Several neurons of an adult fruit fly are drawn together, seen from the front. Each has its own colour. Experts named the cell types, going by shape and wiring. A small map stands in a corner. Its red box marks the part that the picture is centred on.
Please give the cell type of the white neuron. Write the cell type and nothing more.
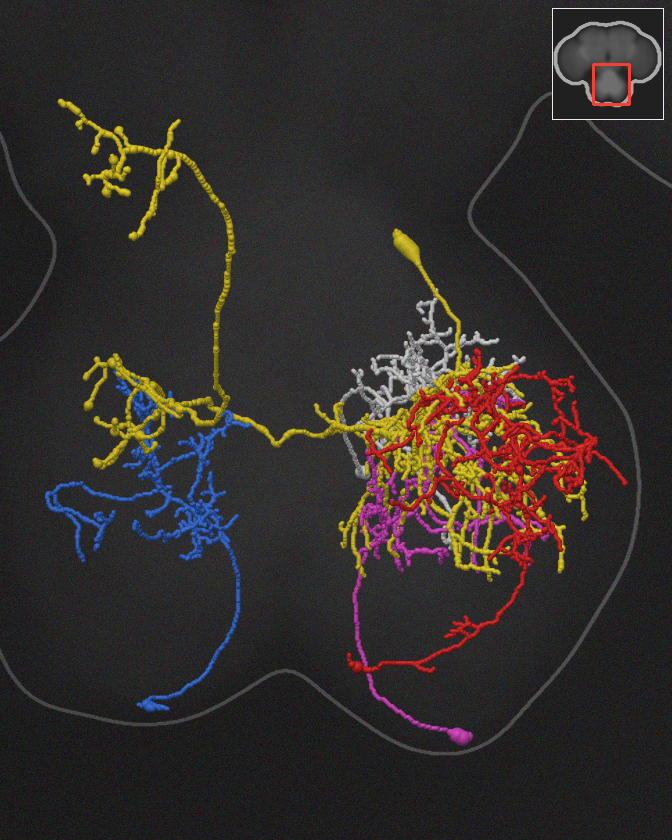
IN04B104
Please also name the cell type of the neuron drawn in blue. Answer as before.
IN04B108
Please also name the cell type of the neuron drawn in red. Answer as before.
IN04B092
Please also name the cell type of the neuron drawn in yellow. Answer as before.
AN23B004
